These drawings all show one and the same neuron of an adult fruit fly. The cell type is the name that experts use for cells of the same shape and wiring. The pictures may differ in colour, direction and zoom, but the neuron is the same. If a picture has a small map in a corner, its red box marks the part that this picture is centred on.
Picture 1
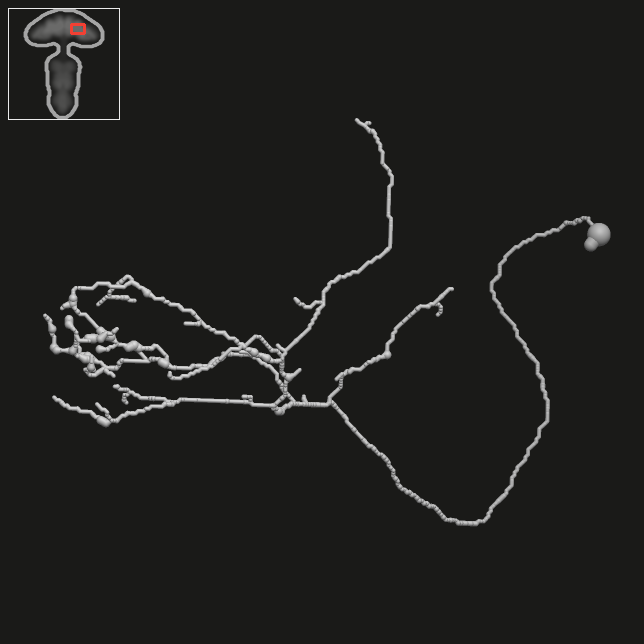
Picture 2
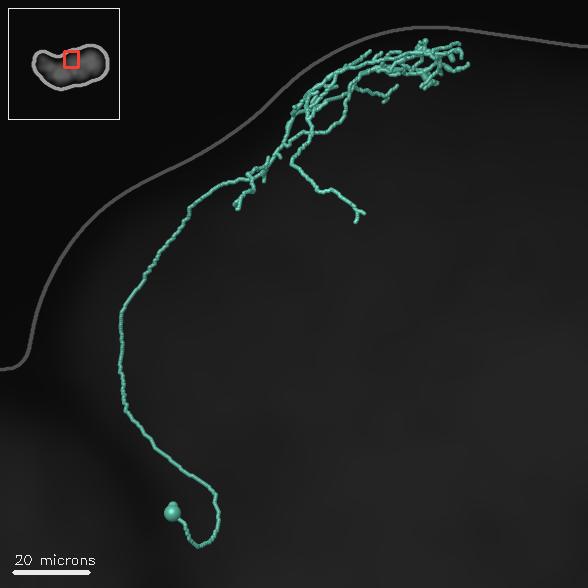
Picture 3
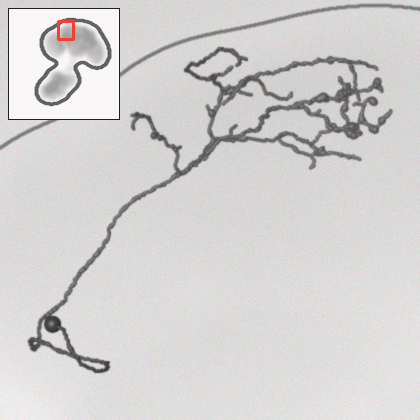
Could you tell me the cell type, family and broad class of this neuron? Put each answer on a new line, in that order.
CB1595
hemilineage LHa3
central-brain intrinsic neuron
